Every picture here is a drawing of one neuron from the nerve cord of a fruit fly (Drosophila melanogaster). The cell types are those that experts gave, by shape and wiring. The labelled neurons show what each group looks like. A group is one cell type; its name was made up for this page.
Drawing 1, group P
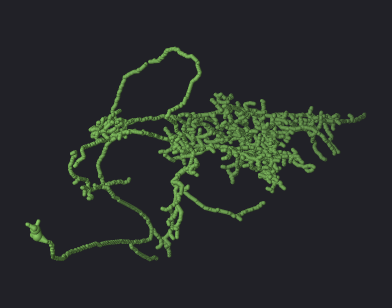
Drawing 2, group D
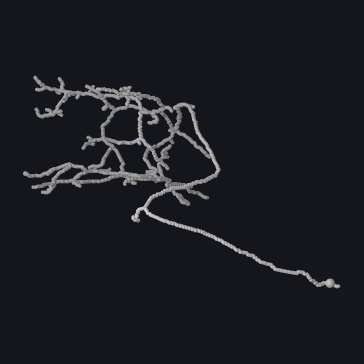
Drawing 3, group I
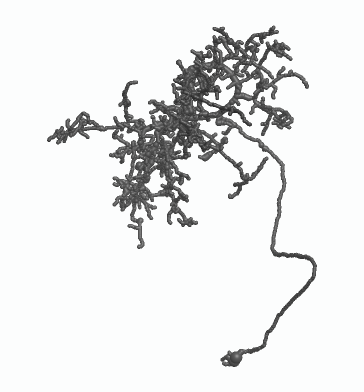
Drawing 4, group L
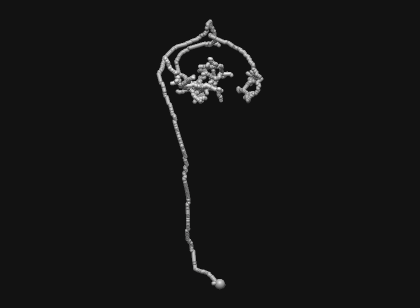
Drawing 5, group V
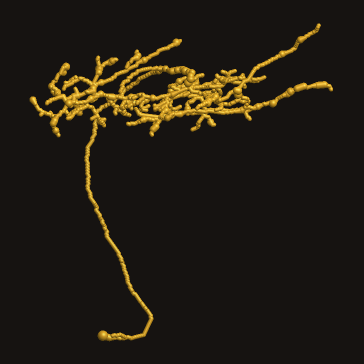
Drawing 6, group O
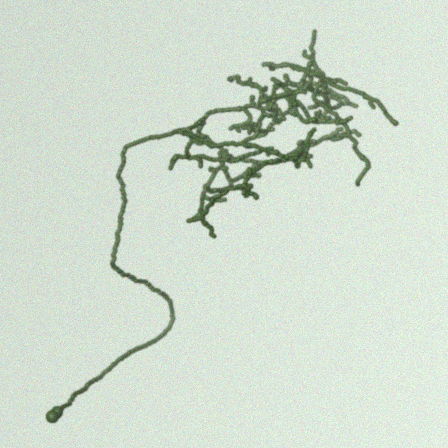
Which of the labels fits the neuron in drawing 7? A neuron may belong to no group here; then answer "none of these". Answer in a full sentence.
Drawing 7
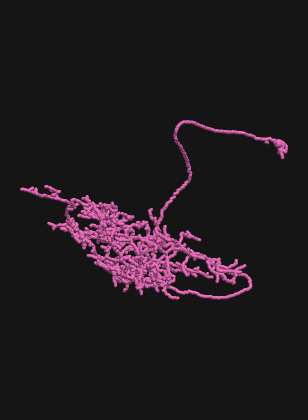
It belongs to none of these.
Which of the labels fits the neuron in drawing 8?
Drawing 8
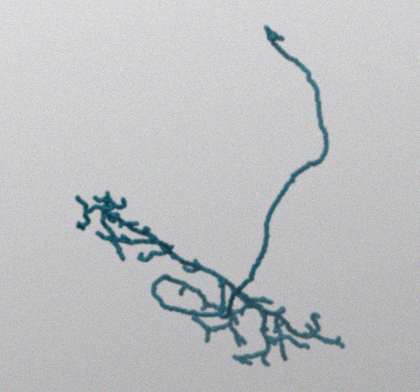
It belongs to group L.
